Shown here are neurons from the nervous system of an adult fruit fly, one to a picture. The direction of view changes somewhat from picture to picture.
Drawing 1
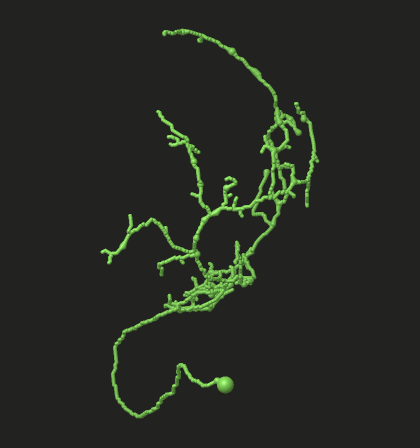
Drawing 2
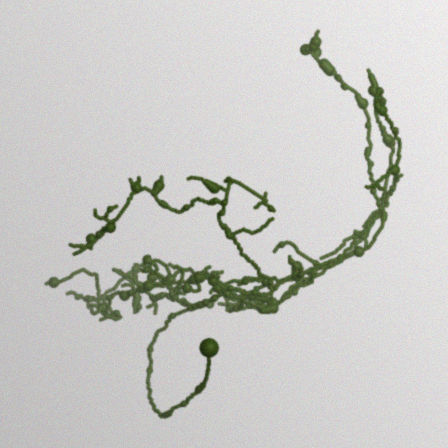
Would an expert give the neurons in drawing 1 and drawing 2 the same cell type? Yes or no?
no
